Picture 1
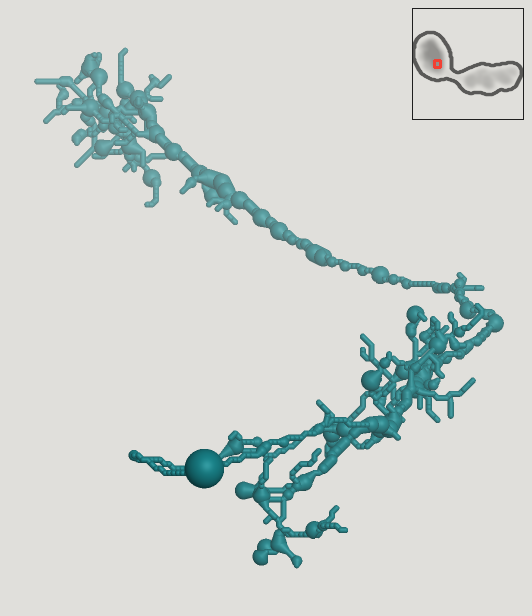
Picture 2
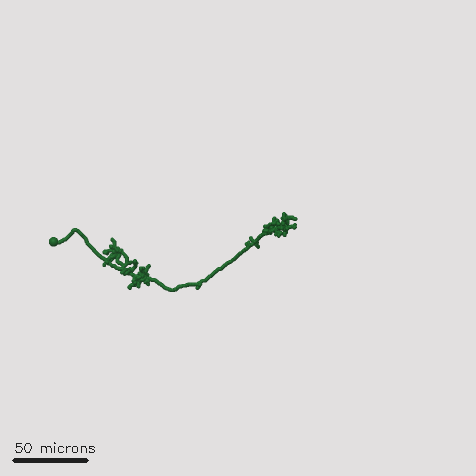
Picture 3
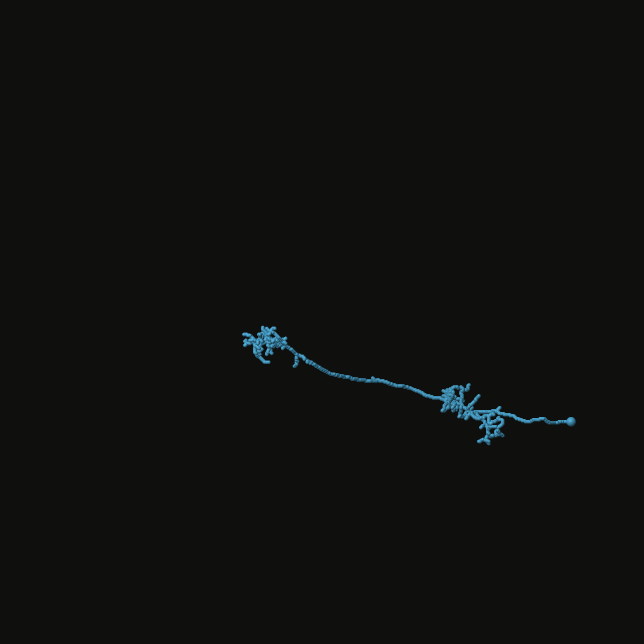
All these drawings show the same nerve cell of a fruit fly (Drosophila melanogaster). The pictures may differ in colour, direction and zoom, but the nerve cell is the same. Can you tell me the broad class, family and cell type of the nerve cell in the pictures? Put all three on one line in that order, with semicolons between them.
optic-lobe intrinsic neuron; Tm; Tm5Y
